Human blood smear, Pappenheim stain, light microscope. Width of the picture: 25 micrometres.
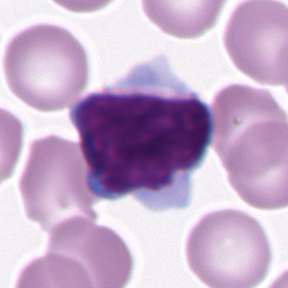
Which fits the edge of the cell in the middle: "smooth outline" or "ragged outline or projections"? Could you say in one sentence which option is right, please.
The edge of this cell is rough.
